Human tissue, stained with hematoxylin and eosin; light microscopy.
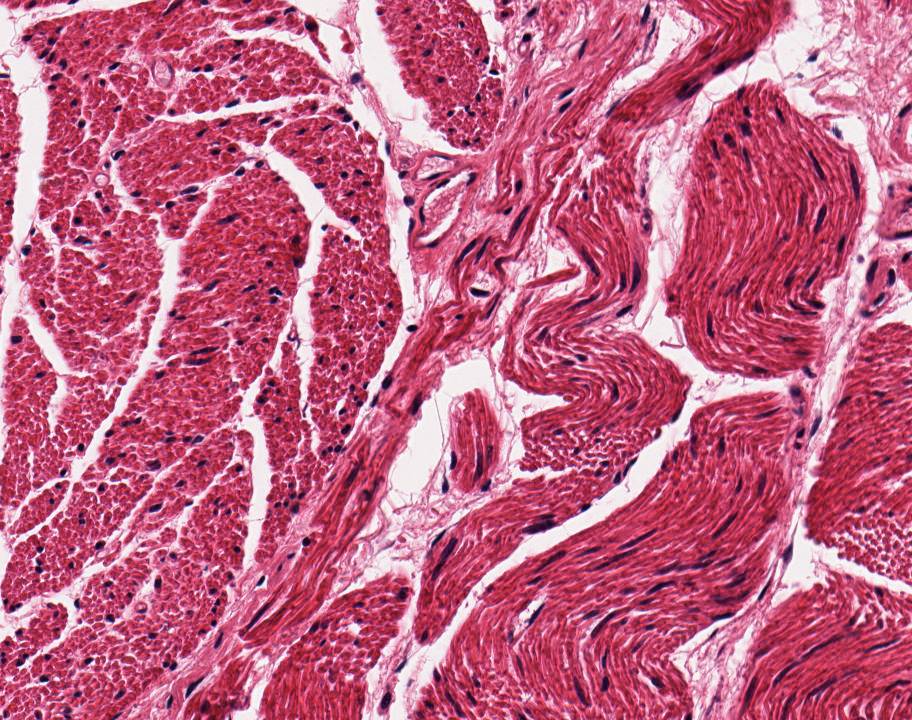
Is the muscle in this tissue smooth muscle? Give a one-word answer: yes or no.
Yes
